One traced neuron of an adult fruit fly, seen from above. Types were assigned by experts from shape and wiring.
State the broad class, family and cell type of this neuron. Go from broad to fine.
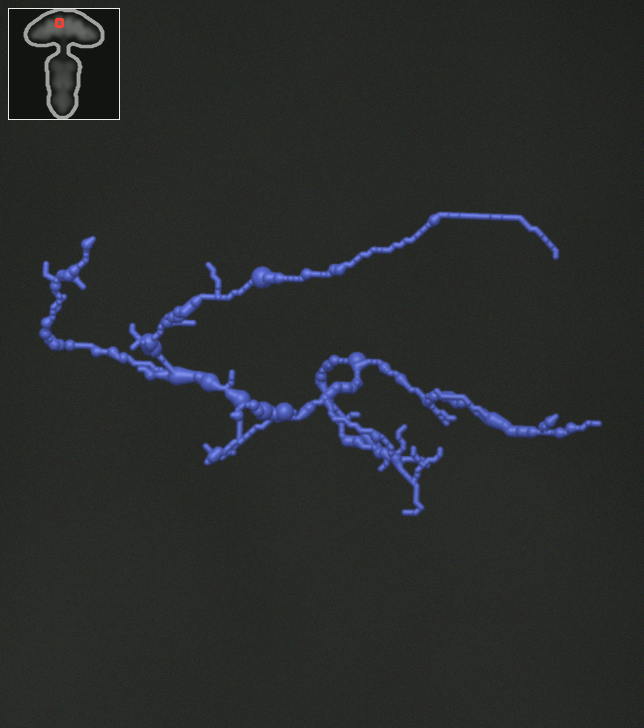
central-brain intrinsic neuron; hemilineage TRdl_b; GNG390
